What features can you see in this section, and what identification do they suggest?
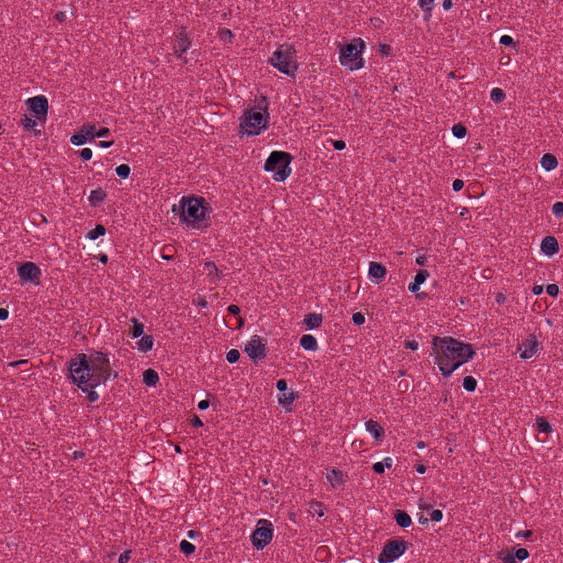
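Here the whole field is a finely granular pink matrix. Left of centre in the upper half sits a large neuron, its round nucleus carrying a prominent dark nucleolus. Small, round, dark-staining nuclei with scant cytoplasm are scattered evenly throughout, and the lower left quarter has a pale, lacy, vacuolated patch. This is cerebral cortex.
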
